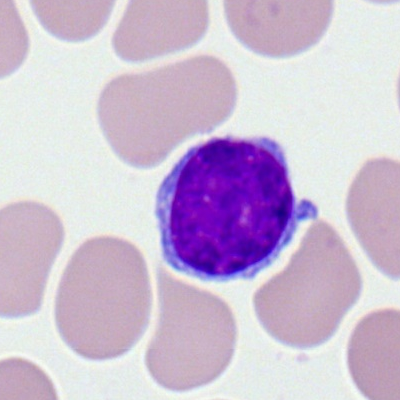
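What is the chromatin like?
Dense, dark purple and coarsely clumped.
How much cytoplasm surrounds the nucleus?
Only a thin rim, wider on the left side than on the right, with a small bleb of blue cytoplasm projecting from the right edge.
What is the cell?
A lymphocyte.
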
